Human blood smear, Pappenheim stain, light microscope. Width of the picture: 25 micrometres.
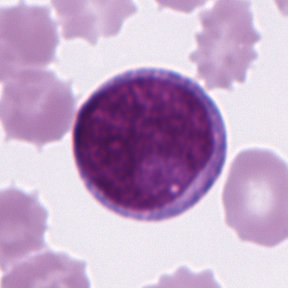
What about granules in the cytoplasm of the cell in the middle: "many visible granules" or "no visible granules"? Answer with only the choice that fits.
No visible granules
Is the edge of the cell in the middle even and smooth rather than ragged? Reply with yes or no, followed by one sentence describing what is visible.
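Yes. The cell has a smooth, round outline.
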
